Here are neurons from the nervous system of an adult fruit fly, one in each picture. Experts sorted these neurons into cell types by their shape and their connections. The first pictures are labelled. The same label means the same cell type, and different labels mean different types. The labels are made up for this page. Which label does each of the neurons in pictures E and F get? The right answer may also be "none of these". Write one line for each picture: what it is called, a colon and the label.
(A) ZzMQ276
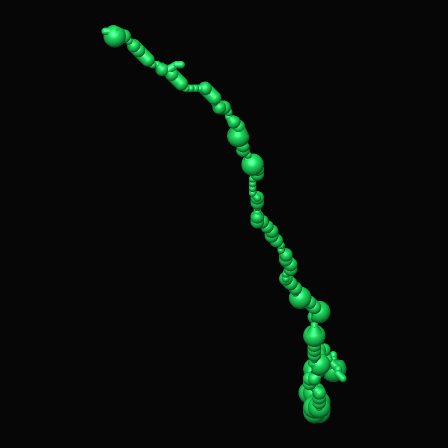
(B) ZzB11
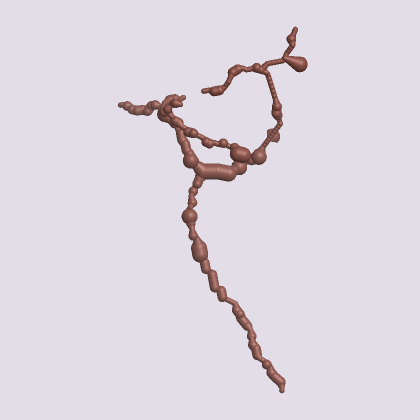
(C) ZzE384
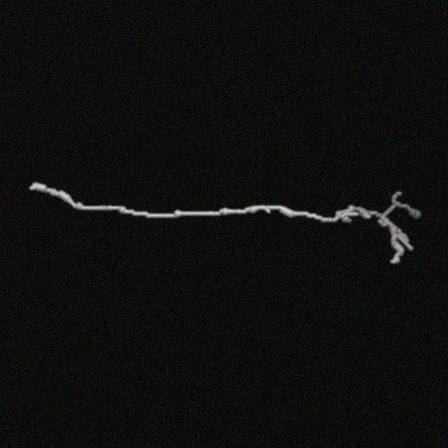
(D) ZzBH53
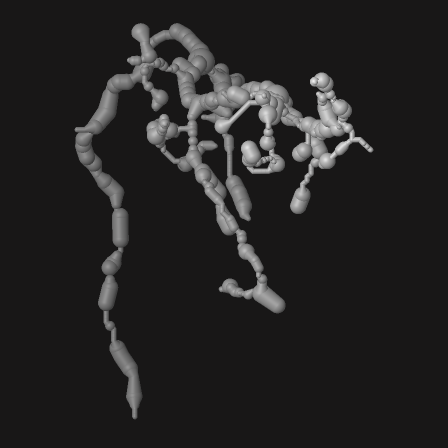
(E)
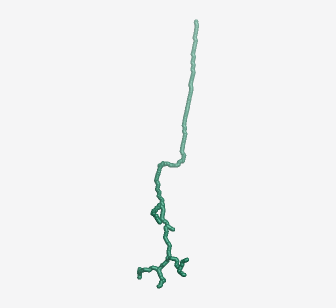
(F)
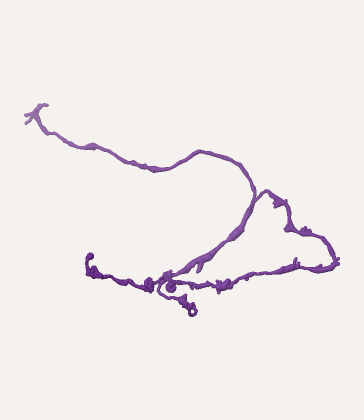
E: ZzE384
F: ZzB11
